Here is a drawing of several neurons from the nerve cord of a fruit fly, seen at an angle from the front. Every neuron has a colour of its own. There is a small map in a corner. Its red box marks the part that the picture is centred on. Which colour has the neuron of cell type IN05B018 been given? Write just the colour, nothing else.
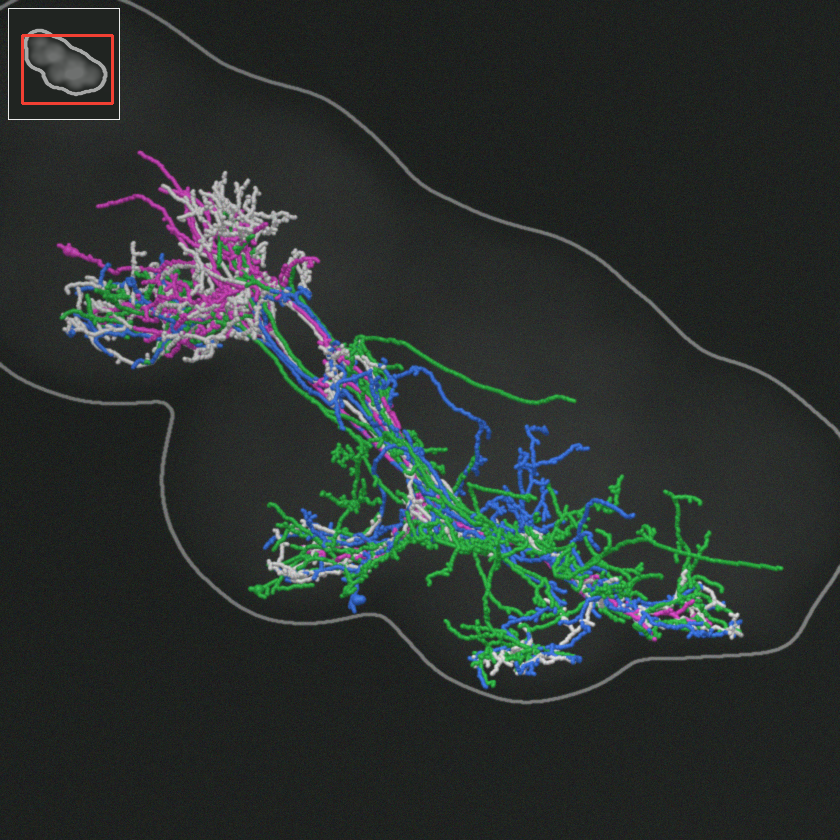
white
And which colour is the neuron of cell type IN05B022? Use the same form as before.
magenta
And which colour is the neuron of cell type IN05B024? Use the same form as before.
blue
